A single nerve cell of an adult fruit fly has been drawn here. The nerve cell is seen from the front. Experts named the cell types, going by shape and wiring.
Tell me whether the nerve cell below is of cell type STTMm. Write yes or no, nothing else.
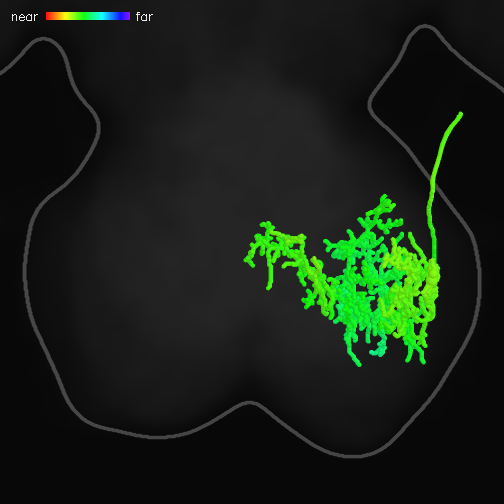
yes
